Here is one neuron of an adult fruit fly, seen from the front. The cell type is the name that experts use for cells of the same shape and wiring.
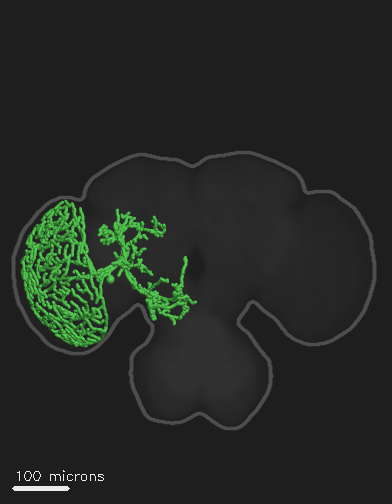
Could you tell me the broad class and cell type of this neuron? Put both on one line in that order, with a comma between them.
visual centrifugal neuron, aMe17c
